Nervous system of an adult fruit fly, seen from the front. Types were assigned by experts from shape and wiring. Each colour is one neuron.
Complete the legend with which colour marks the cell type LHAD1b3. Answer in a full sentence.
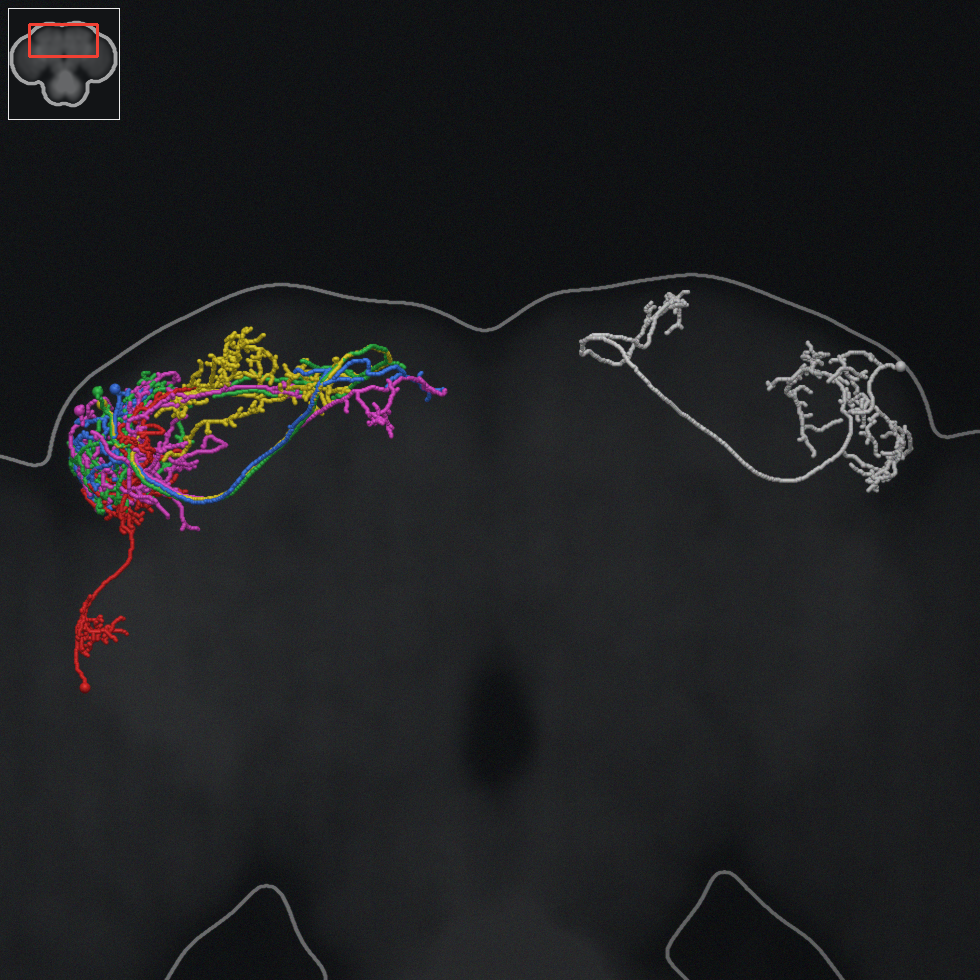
The colour is green.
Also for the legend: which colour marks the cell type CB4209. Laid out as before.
The colour is magenta.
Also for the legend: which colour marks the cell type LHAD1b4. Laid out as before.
The colour is blue.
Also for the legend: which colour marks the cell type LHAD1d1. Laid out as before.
The colour is white.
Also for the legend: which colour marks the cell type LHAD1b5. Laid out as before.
The colour is yellow.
